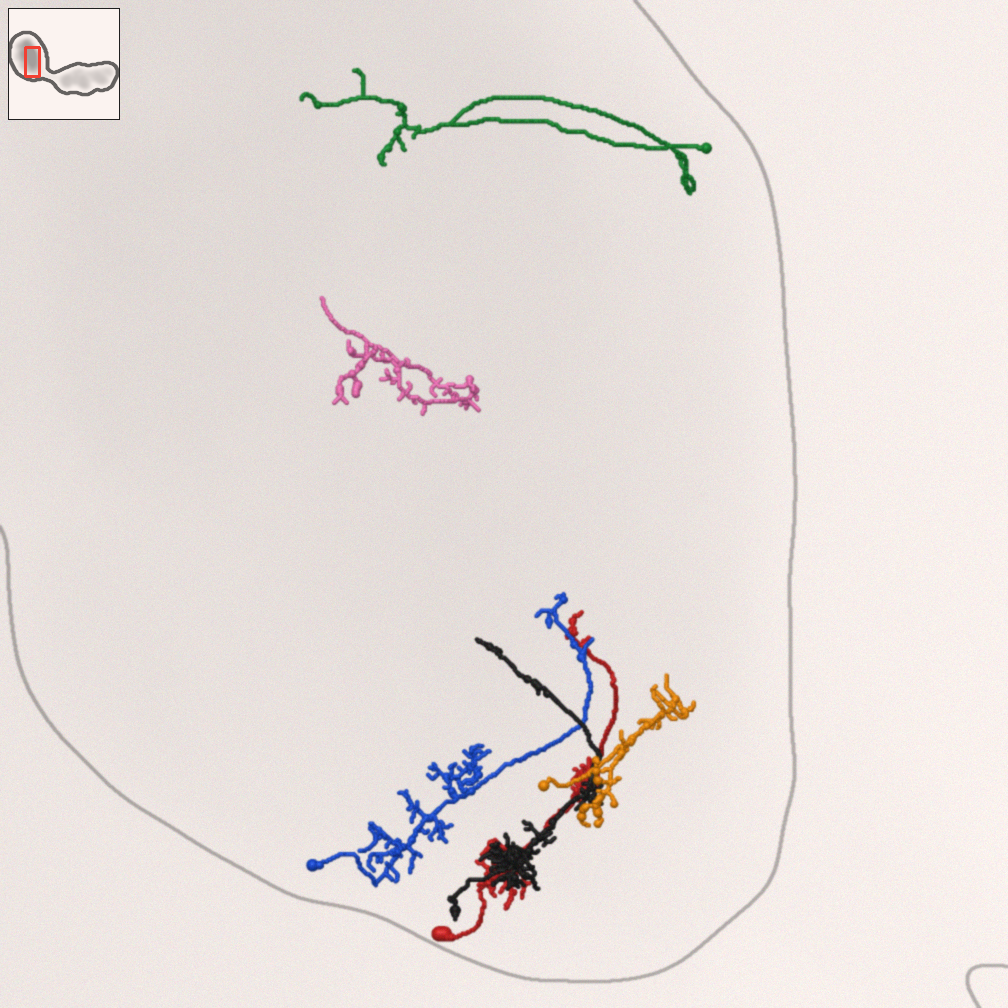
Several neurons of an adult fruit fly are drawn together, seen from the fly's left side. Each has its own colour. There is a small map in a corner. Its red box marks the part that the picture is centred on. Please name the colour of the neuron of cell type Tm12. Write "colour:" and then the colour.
colour: blue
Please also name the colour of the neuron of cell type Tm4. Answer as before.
colour: black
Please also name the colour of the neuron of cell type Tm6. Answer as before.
colour: red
